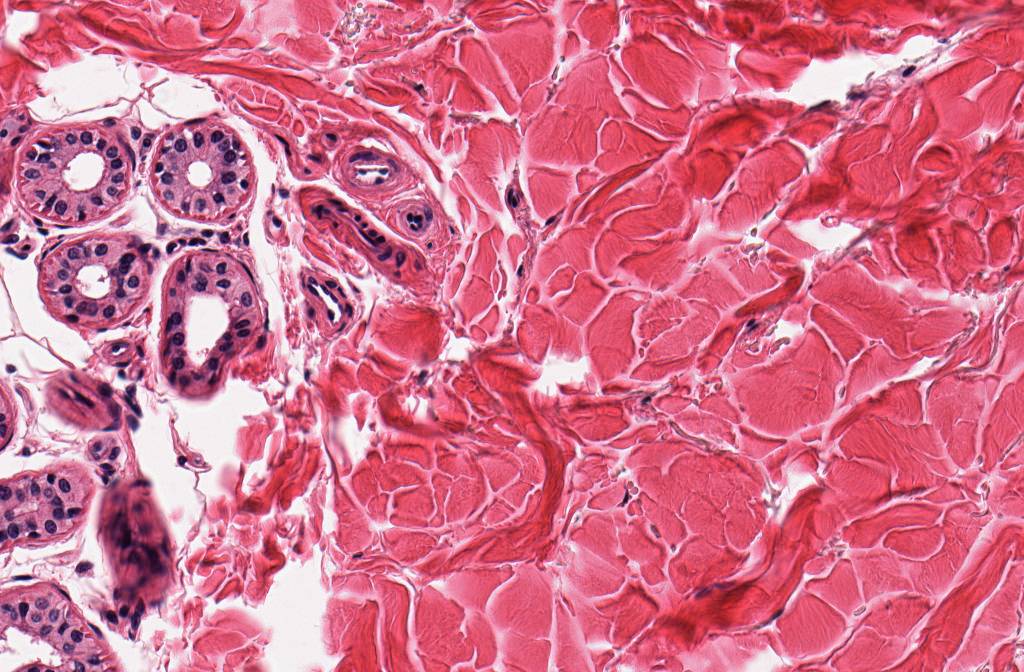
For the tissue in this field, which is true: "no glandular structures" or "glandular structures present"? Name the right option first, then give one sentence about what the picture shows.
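Glandular structures present. The tubules at the upper left are lined by two layers of cuboidal cells.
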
